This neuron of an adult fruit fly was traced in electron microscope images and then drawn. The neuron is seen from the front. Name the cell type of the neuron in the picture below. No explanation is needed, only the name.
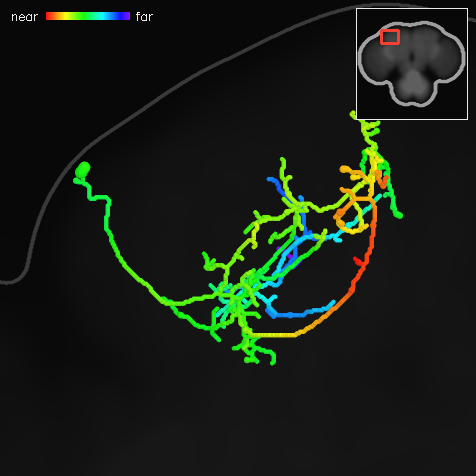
LHAD1f4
